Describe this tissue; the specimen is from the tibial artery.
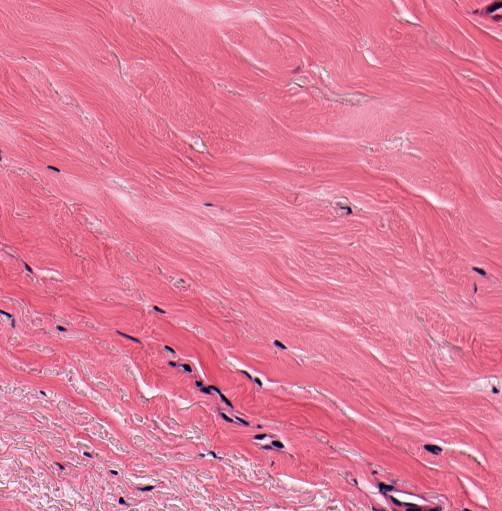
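The field consists almost entirely of densely packed, strongly eosinophilic collagen bundles with a wavy outline along their length. Cells are few; they are fibroblasts, whose thin, dark, spindle-shaped nuclei lie between the bundles. These nuclei are more numerous in the lower half of the field than in the upper half.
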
